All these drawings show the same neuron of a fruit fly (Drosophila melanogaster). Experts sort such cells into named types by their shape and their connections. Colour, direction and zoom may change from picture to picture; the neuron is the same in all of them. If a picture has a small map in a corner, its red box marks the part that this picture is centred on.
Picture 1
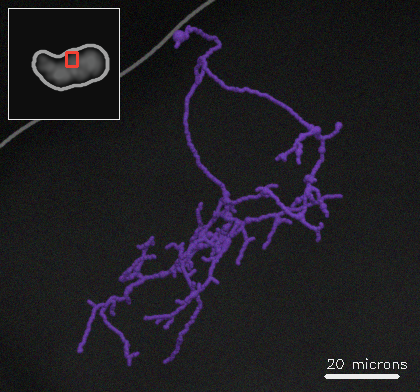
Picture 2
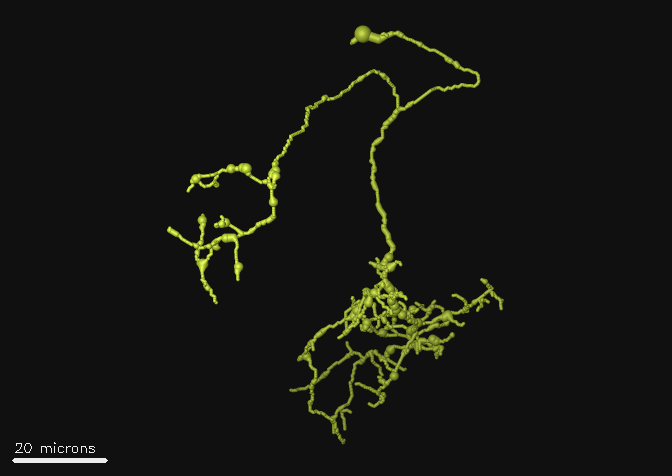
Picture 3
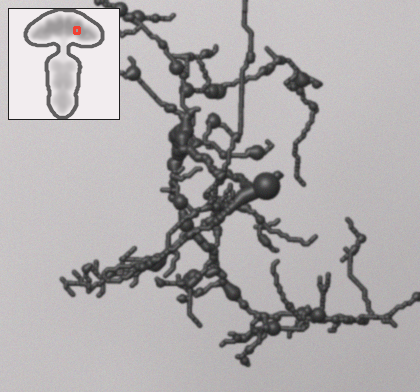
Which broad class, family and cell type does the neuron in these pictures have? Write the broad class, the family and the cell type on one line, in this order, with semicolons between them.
central-brain intrinsic neuron; hemilineage LHd2; SLP314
